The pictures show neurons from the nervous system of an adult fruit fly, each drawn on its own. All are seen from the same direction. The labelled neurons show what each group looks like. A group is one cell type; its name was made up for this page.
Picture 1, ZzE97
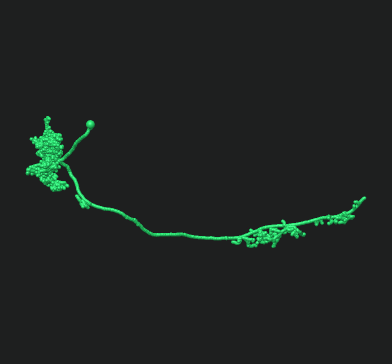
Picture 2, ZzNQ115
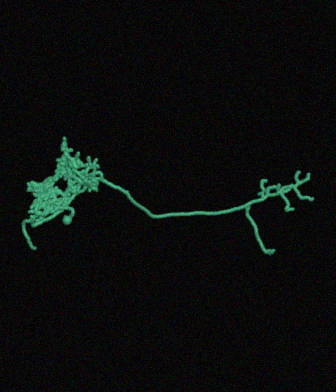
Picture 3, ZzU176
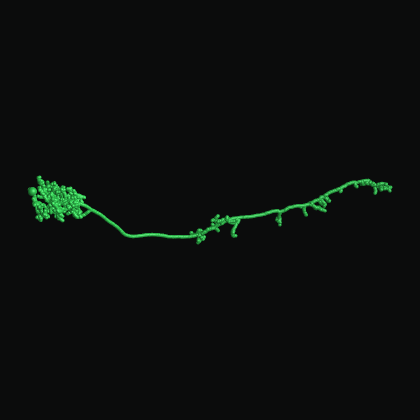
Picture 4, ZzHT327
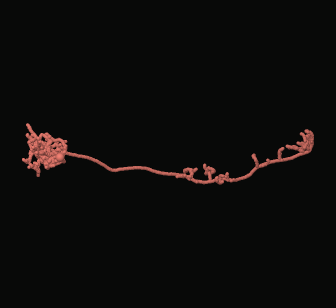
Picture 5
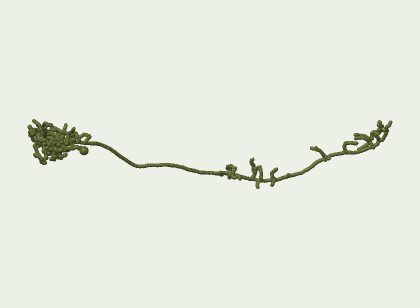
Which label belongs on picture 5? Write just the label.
ZzHT327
